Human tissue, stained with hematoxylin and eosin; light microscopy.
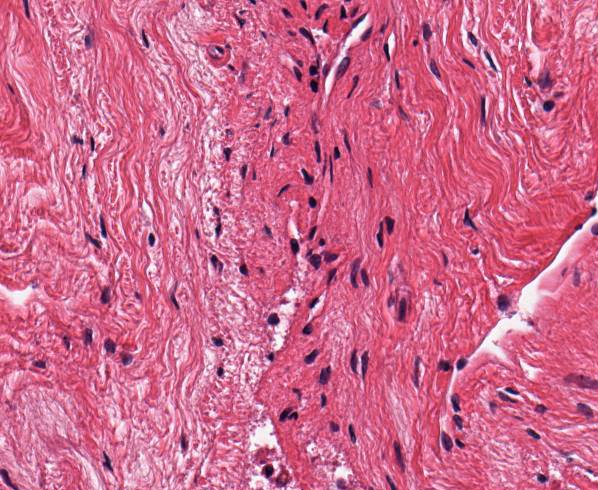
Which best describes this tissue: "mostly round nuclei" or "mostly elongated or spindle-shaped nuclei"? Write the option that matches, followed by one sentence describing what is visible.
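Mostly elongated or spindle-shaped nuclei. The nuclei are small, dark and elongated, lying parallel to the fibres.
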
